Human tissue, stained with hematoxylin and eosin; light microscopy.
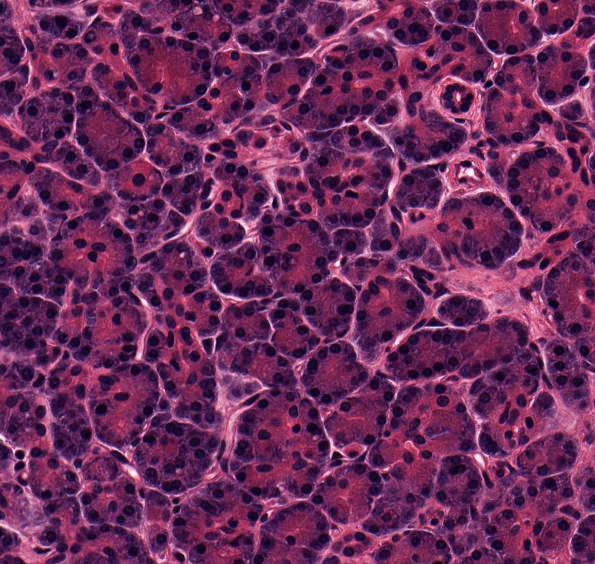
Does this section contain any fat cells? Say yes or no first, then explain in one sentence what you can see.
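No. No fat cells are present anywhere in the field.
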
